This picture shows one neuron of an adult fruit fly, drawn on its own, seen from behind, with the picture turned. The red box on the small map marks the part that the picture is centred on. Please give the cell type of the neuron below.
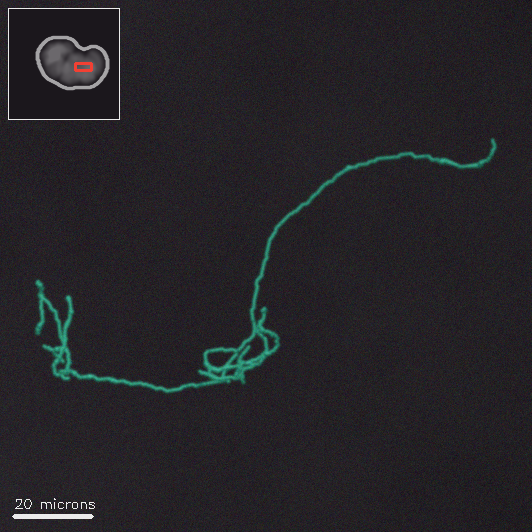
ORN_DM1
